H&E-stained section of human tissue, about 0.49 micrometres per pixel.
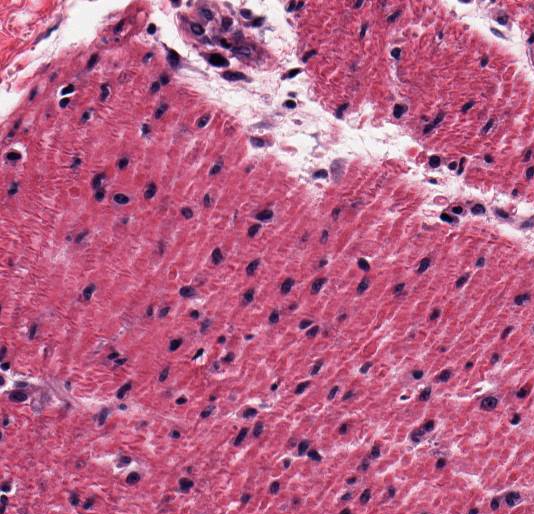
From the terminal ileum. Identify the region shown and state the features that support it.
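The tissue is smooth muscle. Pink fibres grouped into bundles occupy almost the entire field, running parallel within each bundle. Dark, oval to elongated nuclei are distributed fairly evenly, and the cytoplasm is abundant, eosinophilic and finely fibrillar.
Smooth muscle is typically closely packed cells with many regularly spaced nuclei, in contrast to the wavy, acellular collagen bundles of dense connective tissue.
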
